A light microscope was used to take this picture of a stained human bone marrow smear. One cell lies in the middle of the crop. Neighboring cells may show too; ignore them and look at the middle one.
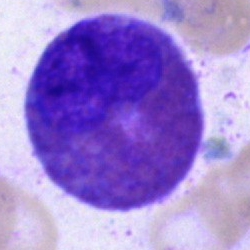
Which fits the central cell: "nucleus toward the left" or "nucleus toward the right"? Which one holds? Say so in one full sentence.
It is toward the left that the nucleus of this cell lies.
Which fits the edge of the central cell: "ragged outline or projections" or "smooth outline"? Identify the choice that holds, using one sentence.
The border of this cell is smooth and even.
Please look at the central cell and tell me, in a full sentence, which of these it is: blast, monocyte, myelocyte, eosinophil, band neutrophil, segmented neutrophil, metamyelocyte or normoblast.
The cell in the exact centre of the crop is an eosinophil.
